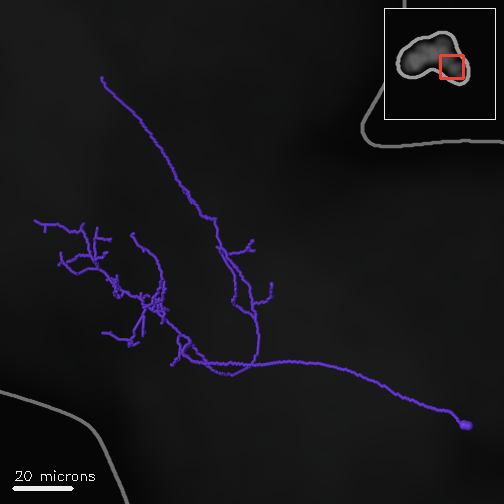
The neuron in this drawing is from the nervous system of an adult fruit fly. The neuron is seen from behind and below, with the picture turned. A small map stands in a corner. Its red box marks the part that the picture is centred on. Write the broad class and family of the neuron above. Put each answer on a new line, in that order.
nerve-cord intrinsic neuron
hemilineage 06A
